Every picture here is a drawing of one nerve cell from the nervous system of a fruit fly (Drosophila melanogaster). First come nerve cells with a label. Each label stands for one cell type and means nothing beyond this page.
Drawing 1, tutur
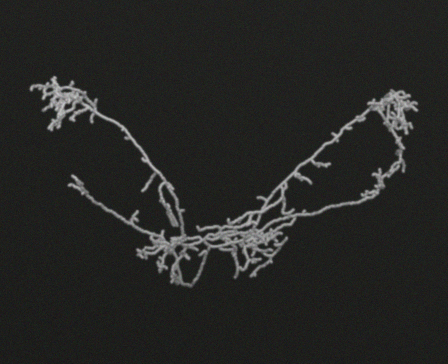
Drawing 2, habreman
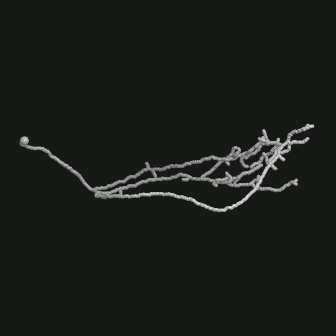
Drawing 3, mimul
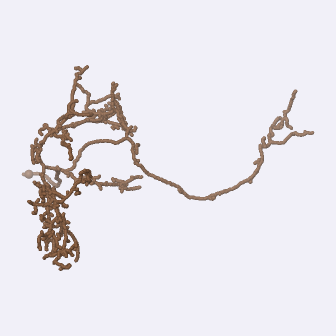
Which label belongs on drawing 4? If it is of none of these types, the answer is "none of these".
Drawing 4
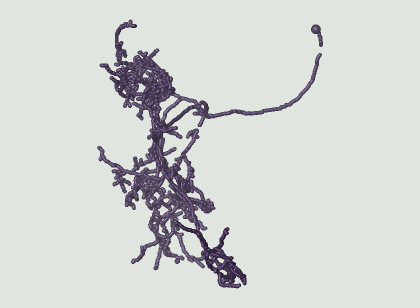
mimul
